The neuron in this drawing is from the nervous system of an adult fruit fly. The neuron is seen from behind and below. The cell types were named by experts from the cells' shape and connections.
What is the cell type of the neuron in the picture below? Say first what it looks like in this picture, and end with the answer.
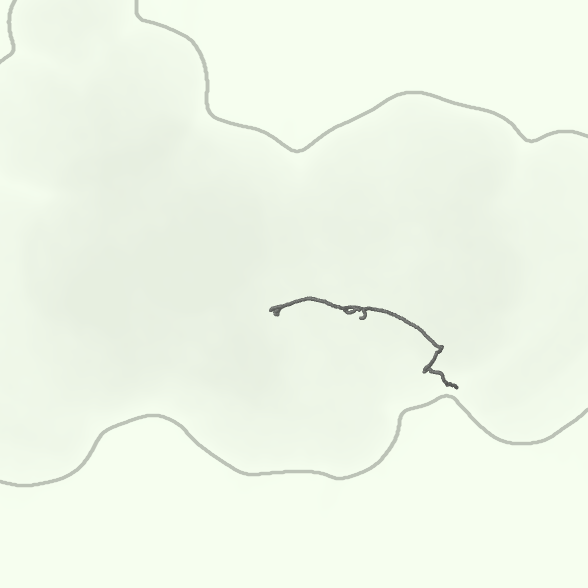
The drawing shows no cell body. In this view it is wider than it is tall. It is a sensory neuron entering the brain. It is of cell type ORN_DM3.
